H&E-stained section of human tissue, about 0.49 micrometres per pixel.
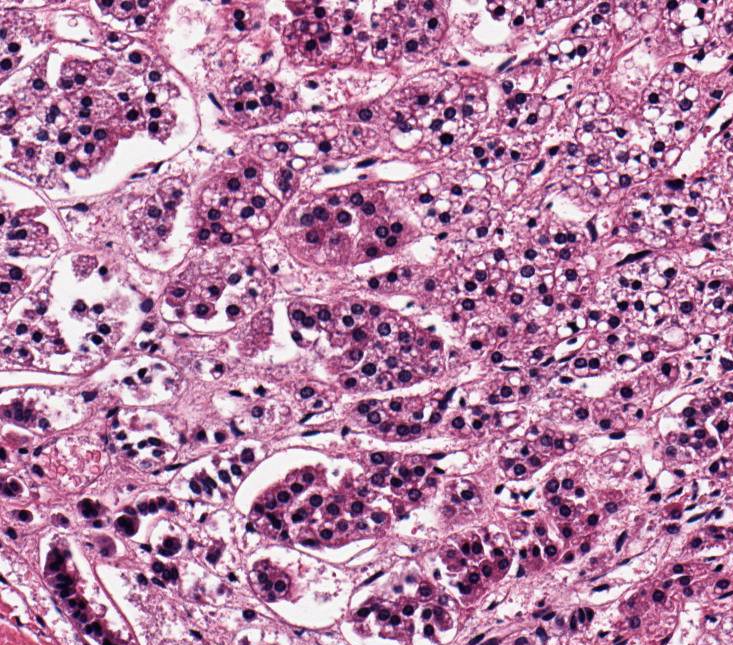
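Adrenal gland, haematoxylin and eosin section. Left and centre: cells in rounded nests separated by thin partitions, with finely granular pink-purple cytoplasm and round, dark nuclei fairly uniform in size. Right half: more solid sheets of cells whose cytoplasm is filled with many small clear vacuoles.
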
